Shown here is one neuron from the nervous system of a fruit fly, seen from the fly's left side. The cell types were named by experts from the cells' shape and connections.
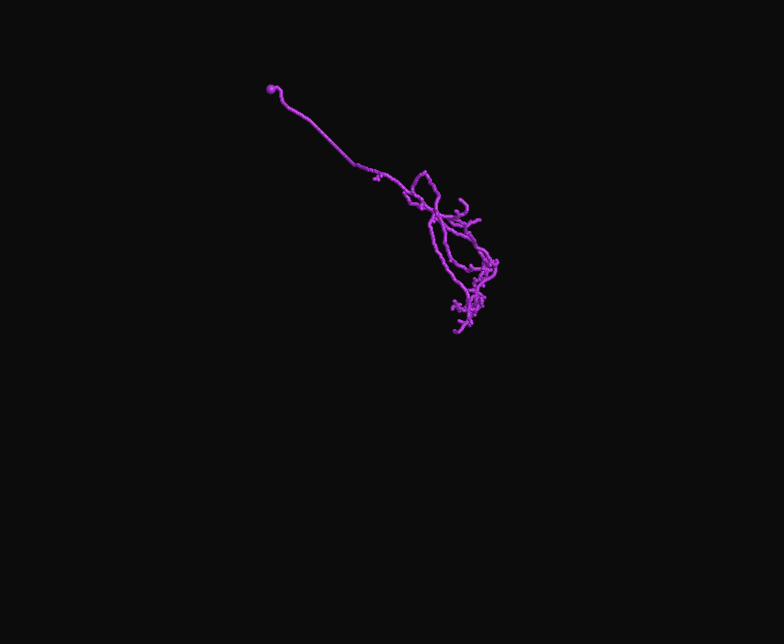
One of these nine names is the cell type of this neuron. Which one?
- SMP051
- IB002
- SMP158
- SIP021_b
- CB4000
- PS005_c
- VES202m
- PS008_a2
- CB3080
CB4000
